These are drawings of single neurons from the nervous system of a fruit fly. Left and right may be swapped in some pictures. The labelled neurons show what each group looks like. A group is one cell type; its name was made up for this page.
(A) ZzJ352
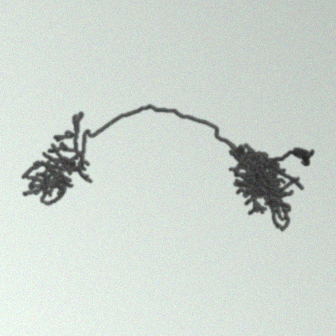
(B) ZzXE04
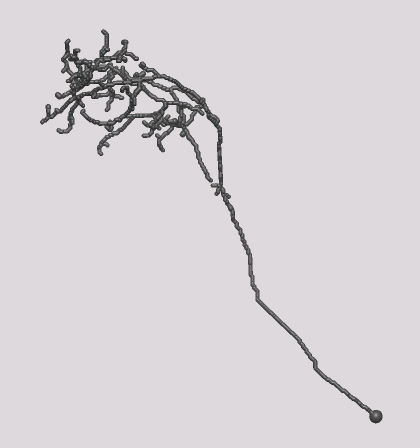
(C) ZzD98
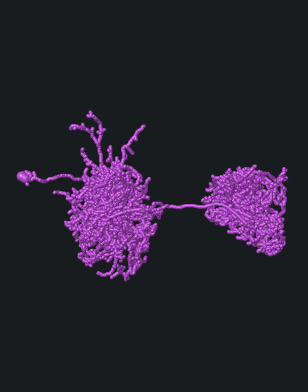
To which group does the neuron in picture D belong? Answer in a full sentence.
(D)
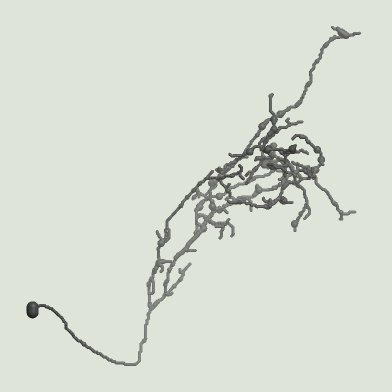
It belongs to ZzXE04.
